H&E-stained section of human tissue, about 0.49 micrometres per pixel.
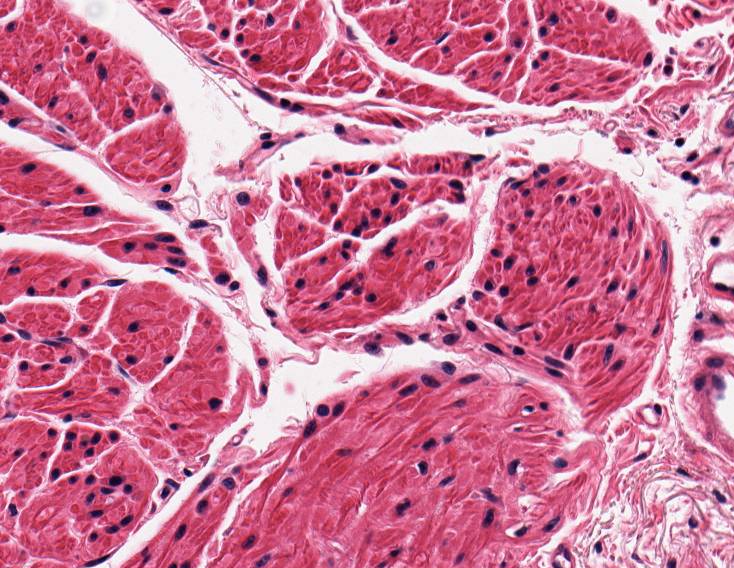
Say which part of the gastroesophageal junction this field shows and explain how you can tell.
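This field is smooth muscle. The large bundle at lower centre is cut lengthwise, with elongated, cigar-shaped nuclei and pink cytoplasm lacking cross-striations.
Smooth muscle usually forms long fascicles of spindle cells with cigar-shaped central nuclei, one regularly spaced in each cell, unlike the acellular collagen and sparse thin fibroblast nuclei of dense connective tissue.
No epithelium is present anywhere.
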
